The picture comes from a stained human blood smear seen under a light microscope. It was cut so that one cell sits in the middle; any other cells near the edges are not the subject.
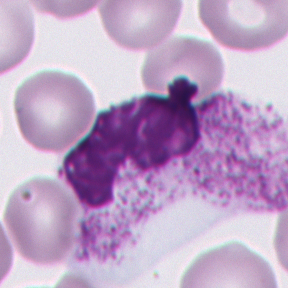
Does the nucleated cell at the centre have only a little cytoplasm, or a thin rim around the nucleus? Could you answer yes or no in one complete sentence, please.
No, abundant cytoplasm encircles the nucleus of the cell.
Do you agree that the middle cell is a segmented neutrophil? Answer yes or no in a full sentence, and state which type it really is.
Yes, the cell in the middle is a segmented neutrophil.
